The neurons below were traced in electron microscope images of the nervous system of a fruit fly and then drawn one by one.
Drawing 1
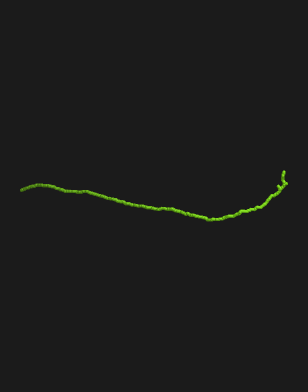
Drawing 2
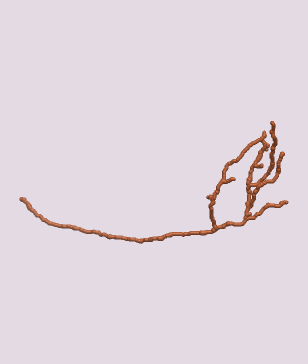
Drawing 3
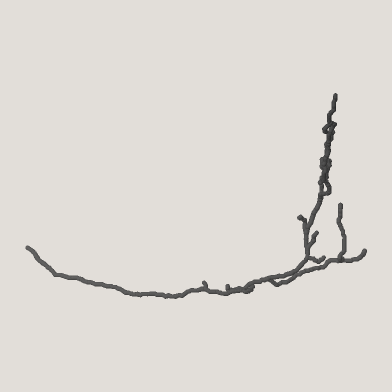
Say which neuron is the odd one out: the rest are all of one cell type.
1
